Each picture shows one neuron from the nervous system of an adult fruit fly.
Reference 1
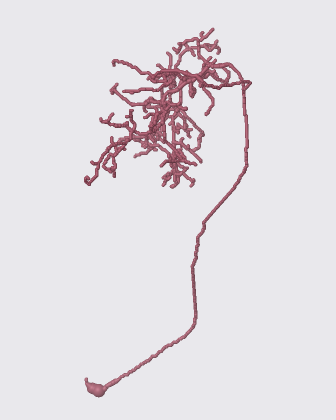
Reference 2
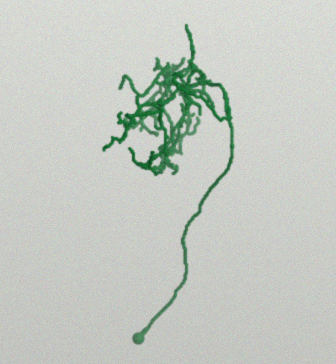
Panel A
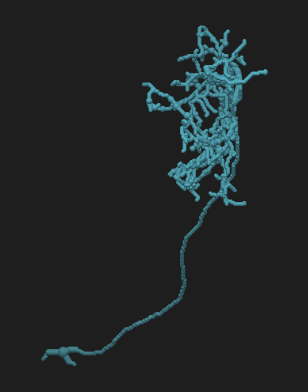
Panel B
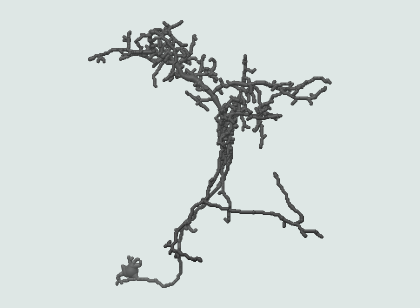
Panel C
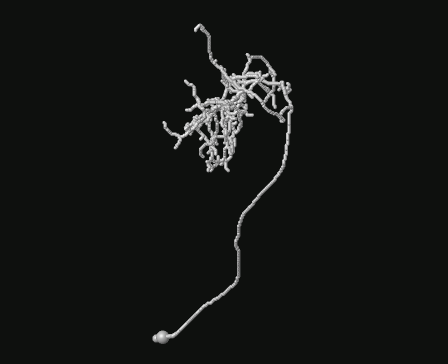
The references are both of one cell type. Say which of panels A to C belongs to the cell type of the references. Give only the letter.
C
